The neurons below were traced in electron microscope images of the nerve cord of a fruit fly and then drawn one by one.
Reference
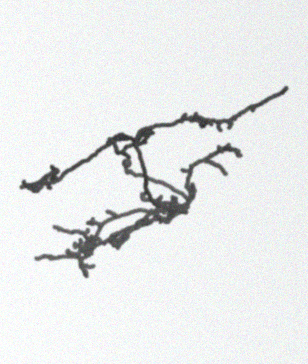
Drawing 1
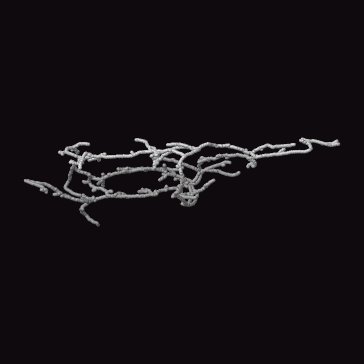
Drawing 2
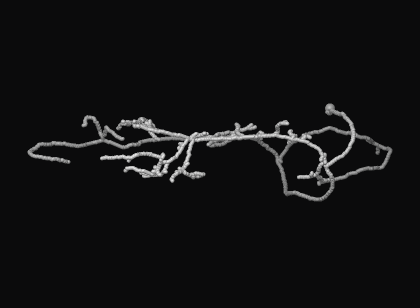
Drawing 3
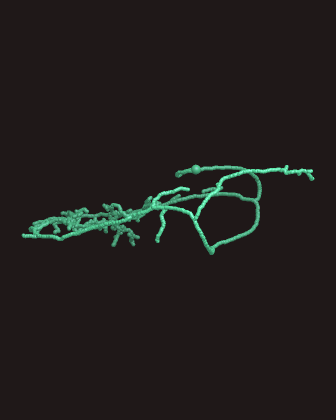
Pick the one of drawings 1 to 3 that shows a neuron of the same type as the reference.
1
